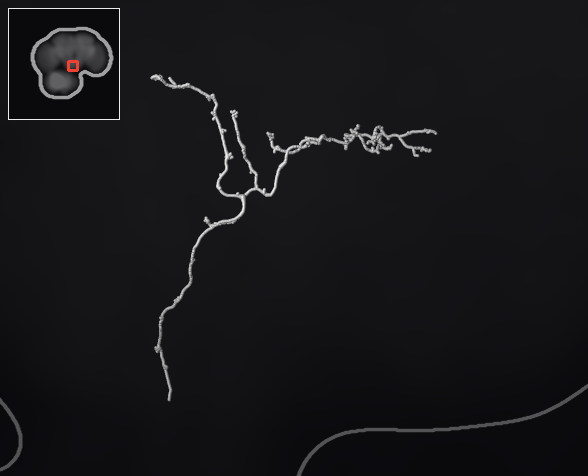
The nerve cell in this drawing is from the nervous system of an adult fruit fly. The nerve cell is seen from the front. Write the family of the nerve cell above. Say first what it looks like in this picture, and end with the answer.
The drawing shows no cell body. As drawn here it is about as wide as it is tall. Its broad class is sensory neuron entering the brain. The name of its family is class mechanosensory.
